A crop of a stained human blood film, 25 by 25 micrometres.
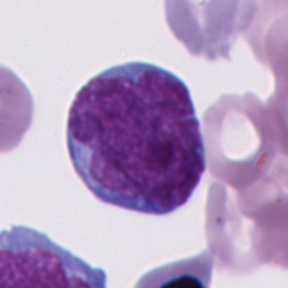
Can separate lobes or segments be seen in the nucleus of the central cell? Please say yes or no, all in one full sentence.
No, the nucleus is not split into segments; it is one compact round, oval or kidney-shaped mass.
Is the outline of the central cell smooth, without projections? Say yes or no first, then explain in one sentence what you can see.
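Yes. The cell outline is round and smooth.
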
